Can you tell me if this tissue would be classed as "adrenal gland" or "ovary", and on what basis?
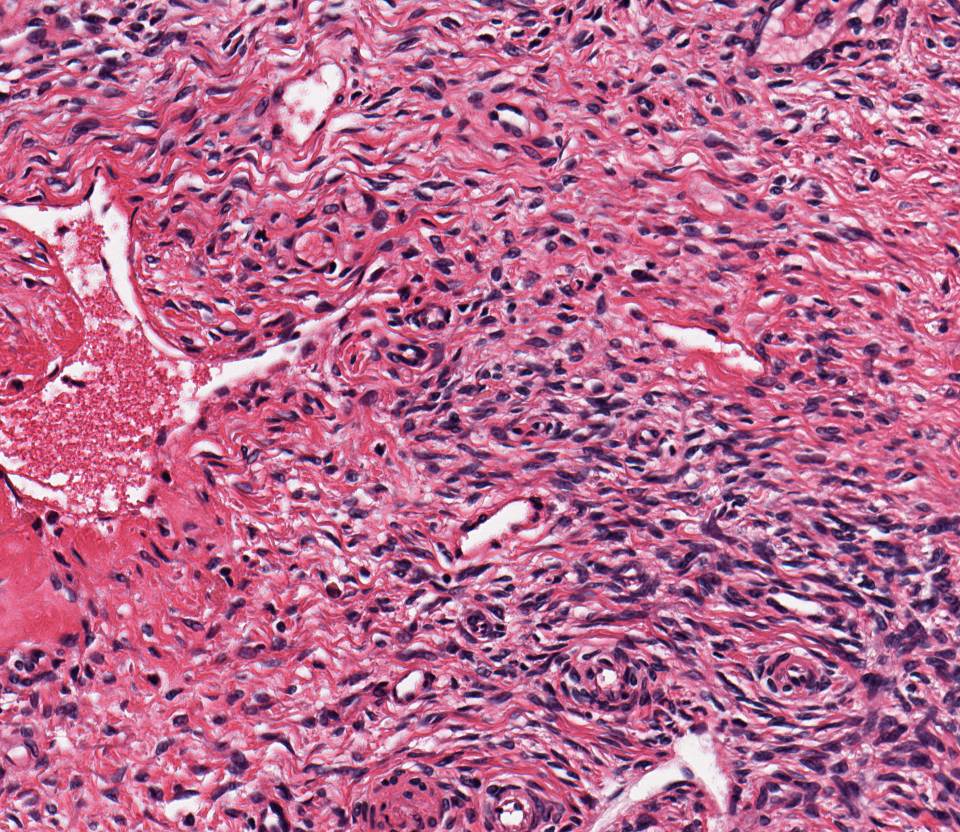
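This is ovary, not adrenal gland.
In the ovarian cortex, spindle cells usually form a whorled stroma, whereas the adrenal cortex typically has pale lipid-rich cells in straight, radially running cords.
Here spindle cells wrap concentrically around small vessels to form whorls, most clearly in the lower right. Their nuclei are oval to elongated and dark, with scant pale pink cytoplasm. Wavy pink collagen fibres run between the cells, more plentiful in the upper half, and small slit-like vessels with empty lumens are scattered through the centre.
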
